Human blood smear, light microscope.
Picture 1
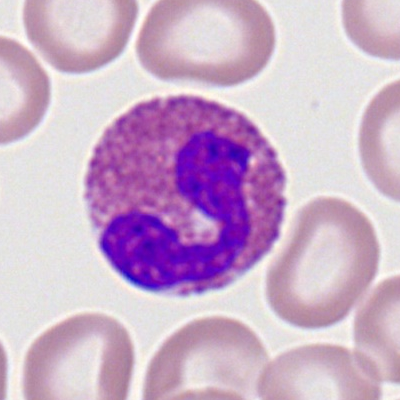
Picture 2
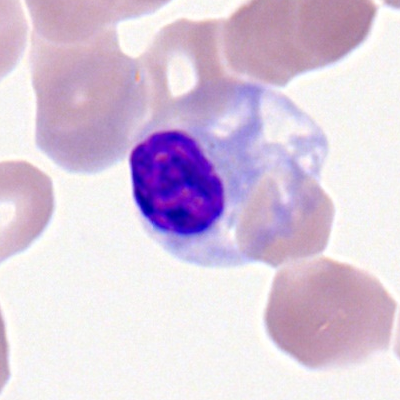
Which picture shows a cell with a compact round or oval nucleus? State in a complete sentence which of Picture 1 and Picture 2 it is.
There is a cell with one compact round or oval nucleus in picture 2.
